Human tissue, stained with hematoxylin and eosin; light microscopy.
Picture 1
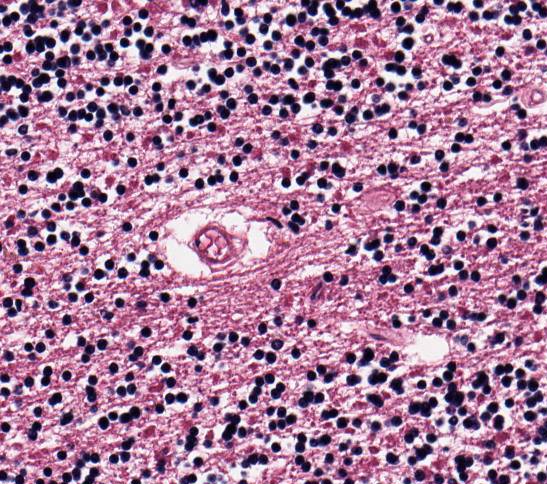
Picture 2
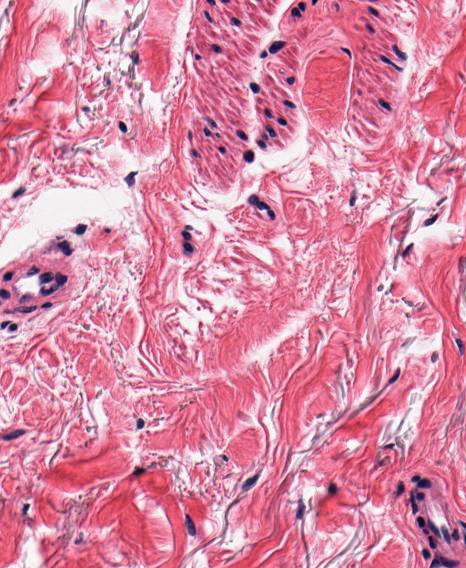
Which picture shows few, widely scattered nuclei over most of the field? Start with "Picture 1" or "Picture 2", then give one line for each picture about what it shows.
Picture 2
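What picture 1 shows: Numerous small, round, darkly stained nuclei are scattered densely across the whole field.
What picture 2 shows: Nuclei are sparse in the collagen, mostly thin dark spindle shapes lying between bundles.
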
